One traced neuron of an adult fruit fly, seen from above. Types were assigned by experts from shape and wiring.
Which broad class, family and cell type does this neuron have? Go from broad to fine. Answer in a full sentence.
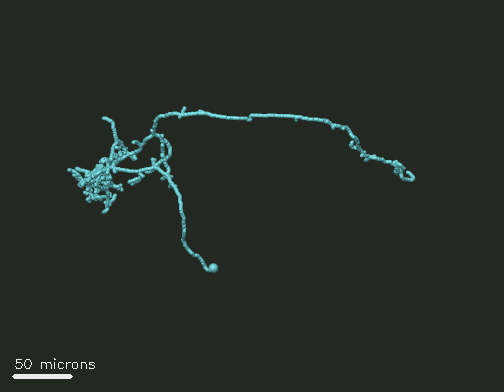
A central-brain intrinsic neuron of hemilineage DM4_dorsal, type pC1_6a.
